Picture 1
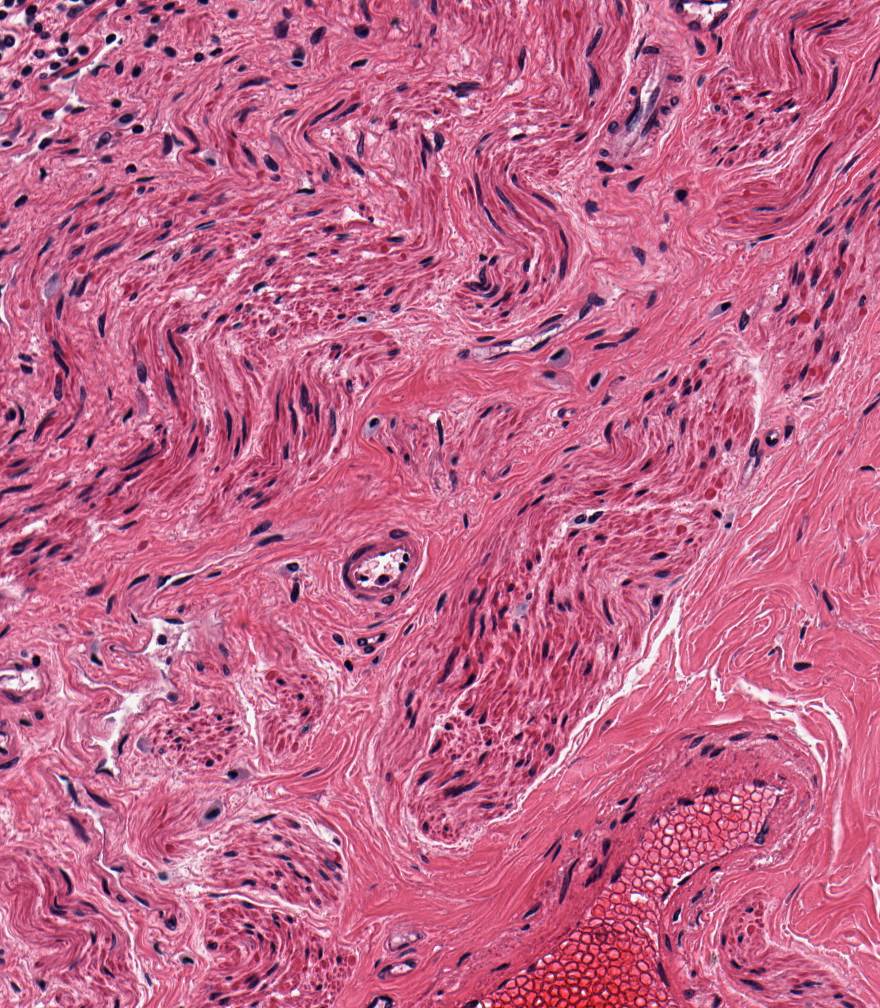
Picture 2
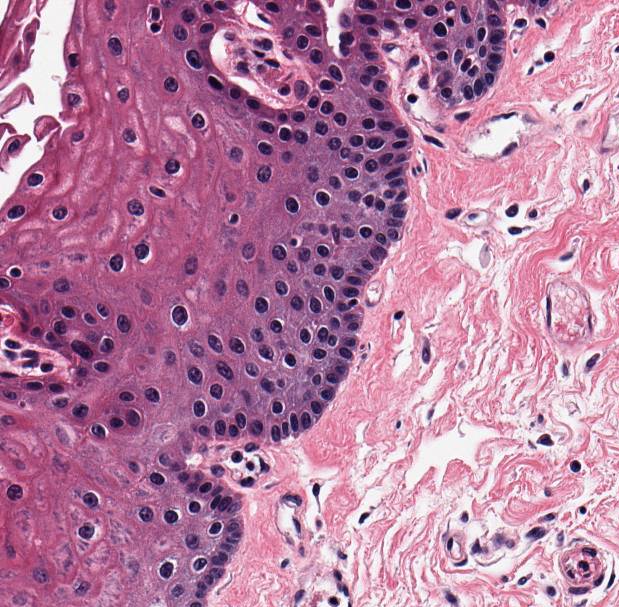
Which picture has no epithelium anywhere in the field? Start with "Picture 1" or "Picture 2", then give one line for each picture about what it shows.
Picture 1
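Picture 1: No epithelium is present anywhere in the field.
Picture 2: Stratified squamous epithelium fills the left half of the field, and connective tissue stroma fills the right half.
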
